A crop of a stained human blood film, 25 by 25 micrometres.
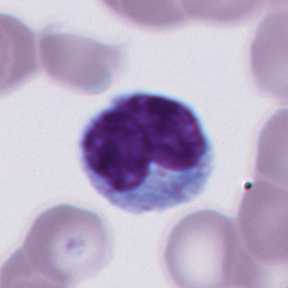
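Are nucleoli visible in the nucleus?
No, none can be seen.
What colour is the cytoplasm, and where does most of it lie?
It is pale grey-blue and lies mostly below the nucleus.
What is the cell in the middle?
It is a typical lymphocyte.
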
